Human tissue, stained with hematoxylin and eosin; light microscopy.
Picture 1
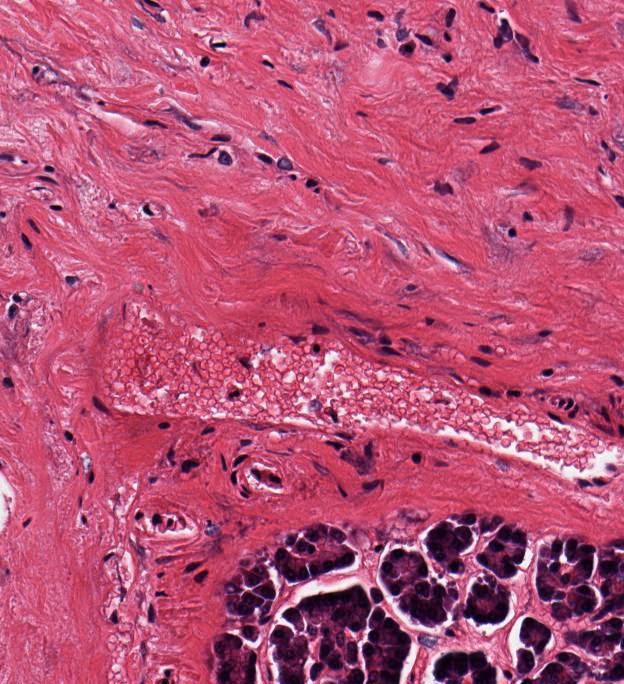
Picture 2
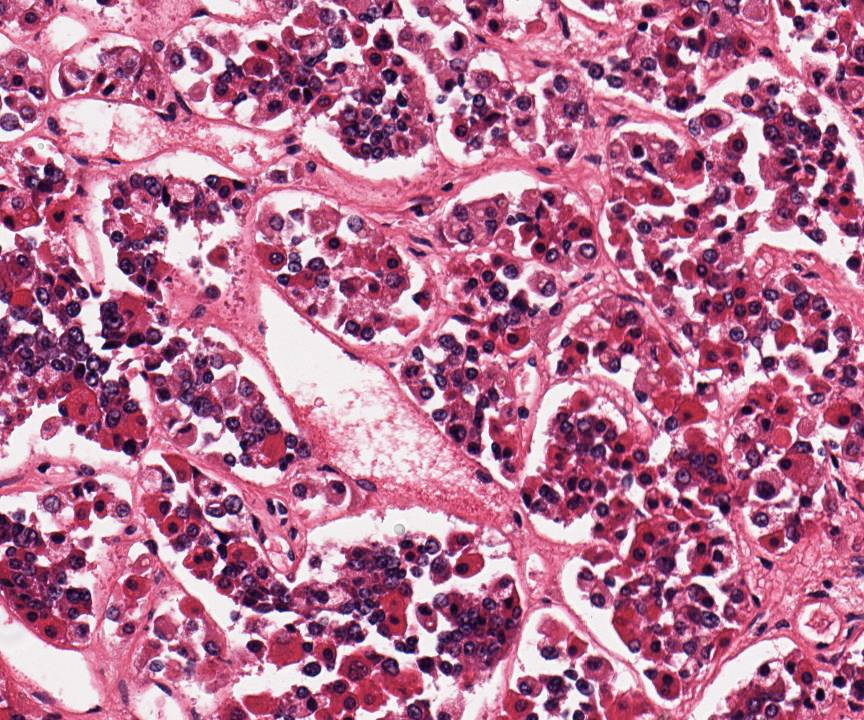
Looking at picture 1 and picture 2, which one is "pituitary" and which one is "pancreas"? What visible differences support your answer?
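Picture 1 is the pancreas, and picture 2 is the pituitary. In the pancreas, the stroma is wavy, closely packed collagen with sparse dark spindle-shaped fibroblast nuclei. At the bottom right, closely packed glandular acini have deeply basophilic, dark purple cytoplasm, with only thin strands of stroma between them. The pituitary instead forms rounded nests and short cords throughout, divided by thin pink septa. Notice the many cells with bright red cytoplasm among pale or purplish ones; their nuclei are round, dark and fairly uniform in size.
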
